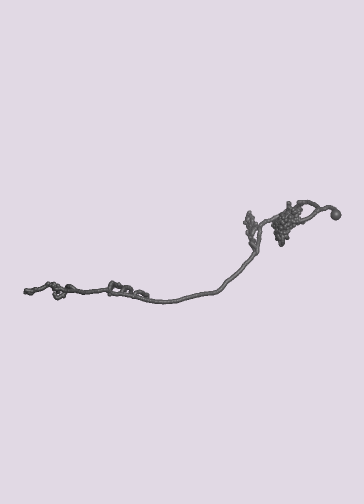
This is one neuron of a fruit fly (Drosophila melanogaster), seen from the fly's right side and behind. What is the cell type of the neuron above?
DNb02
